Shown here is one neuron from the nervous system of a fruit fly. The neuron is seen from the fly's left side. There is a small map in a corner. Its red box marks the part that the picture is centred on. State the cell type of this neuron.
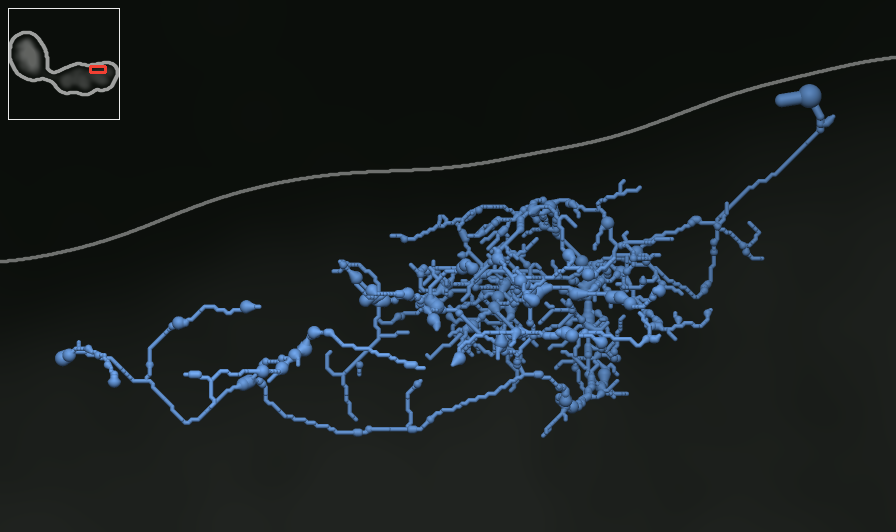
INXXX412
